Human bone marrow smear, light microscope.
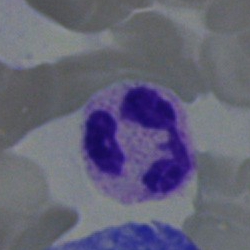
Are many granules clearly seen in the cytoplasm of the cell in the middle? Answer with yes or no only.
Yes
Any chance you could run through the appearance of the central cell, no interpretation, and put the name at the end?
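This cell has a round outline. Its chromatin stains dark purple and is densely clumped. No nucleoli are visible in the nucleus. The cell is a segmented neutrophil.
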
